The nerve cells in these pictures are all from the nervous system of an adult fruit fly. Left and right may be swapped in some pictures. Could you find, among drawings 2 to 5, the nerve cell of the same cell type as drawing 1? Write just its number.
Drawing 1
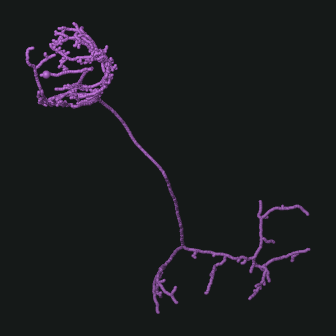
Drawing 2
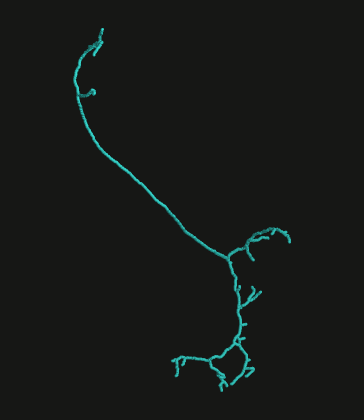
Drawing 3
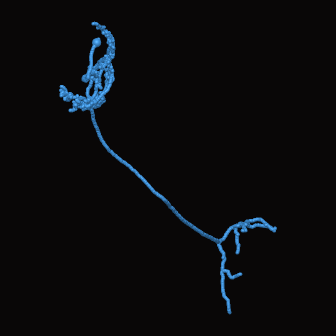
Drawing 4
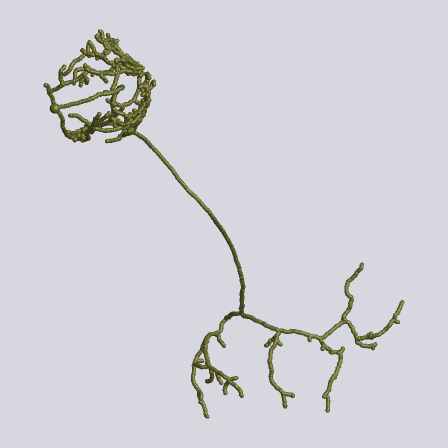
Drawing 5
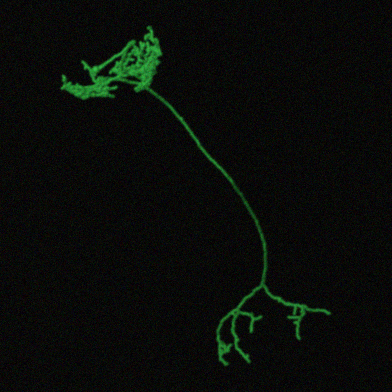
4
